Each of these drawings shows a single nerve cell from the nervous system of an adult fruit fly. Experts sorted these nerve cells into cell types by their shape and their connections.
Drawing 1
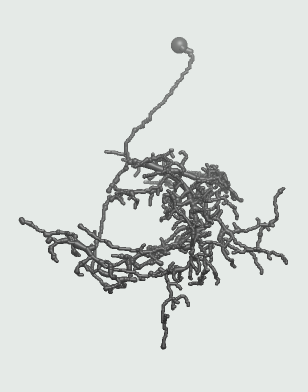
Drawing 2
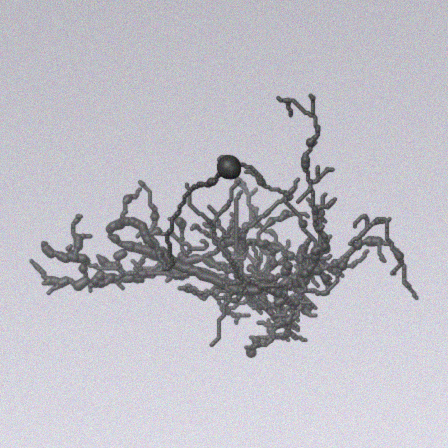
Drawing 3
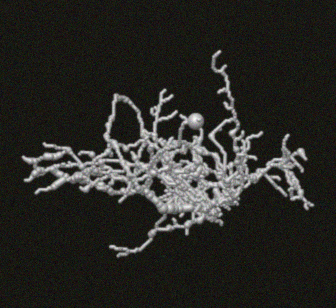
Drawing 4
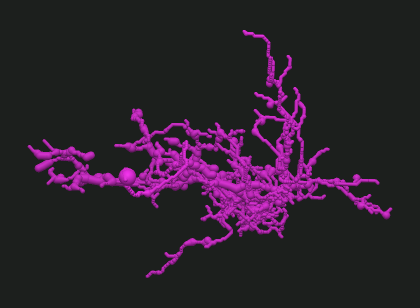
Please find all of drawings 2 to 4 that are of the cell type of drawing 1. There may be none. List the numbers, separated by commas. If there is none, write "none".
2, 3, 4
